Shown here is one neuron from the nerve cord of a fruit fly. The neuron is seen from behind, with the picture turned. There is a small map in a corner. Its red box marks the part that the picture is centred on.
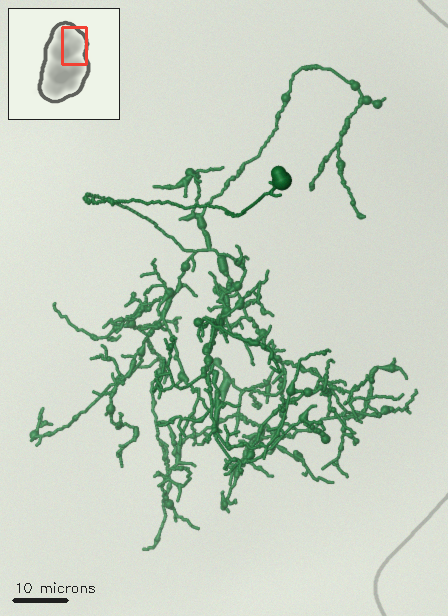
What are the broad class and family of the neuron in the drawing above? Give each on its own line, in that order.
nerve-cord intrinsic neuron
hemilineage 04B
